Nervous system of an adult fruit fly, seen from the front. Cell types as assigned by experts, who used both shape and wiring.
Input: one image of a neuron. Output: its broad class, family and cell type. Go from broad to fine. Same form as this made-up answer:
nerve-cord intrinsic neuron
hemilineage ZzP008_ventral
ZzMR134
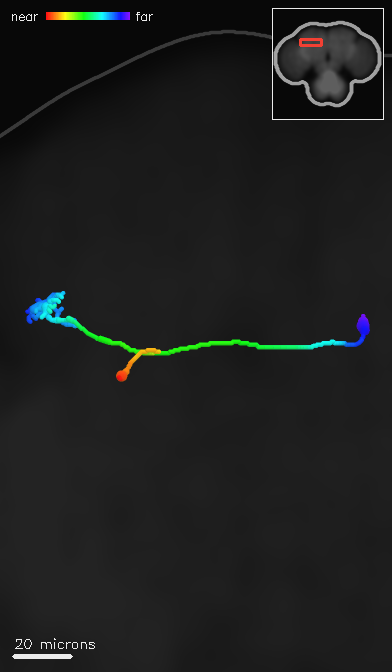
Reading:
central-brain intrinsic neuron
hemilineage AOTUv3_dorsal
TuBu09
